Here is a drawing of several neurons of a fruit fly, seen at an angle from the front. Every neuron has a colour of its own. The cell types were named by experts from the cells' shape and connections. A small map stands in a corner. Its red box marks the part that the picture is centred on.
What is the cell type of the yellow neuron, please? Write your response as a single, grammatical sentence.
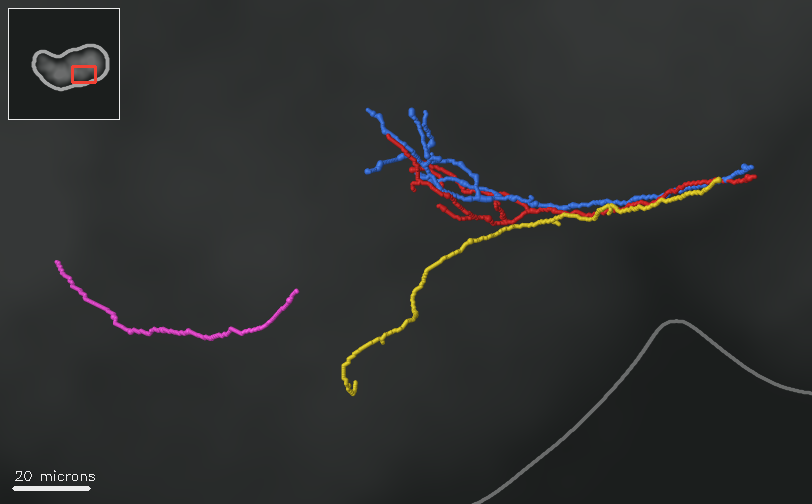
Among cell types, the one for this neuron is JO-FV.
